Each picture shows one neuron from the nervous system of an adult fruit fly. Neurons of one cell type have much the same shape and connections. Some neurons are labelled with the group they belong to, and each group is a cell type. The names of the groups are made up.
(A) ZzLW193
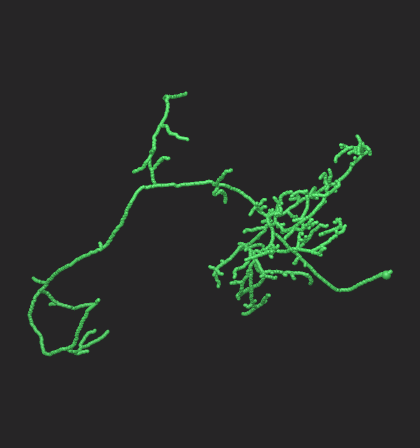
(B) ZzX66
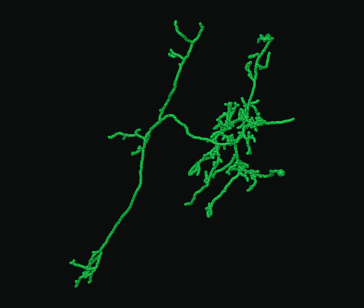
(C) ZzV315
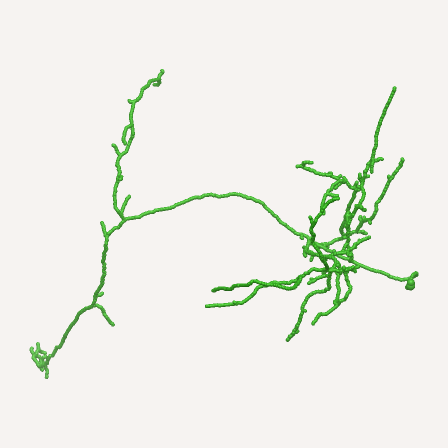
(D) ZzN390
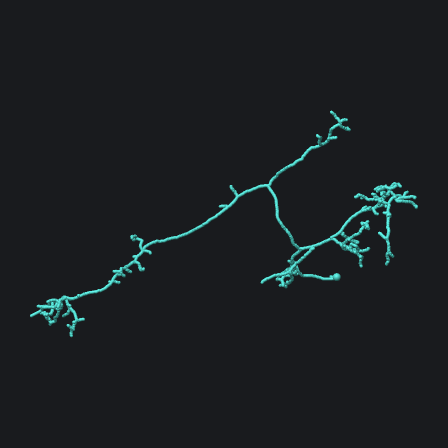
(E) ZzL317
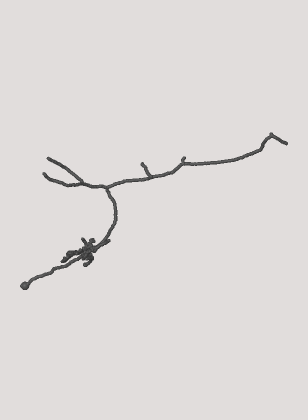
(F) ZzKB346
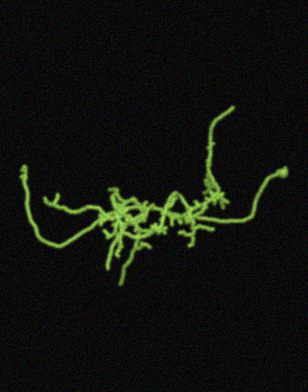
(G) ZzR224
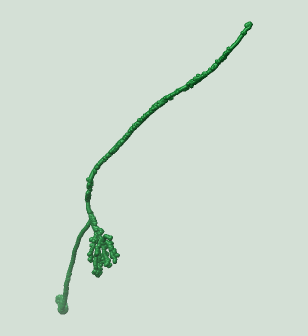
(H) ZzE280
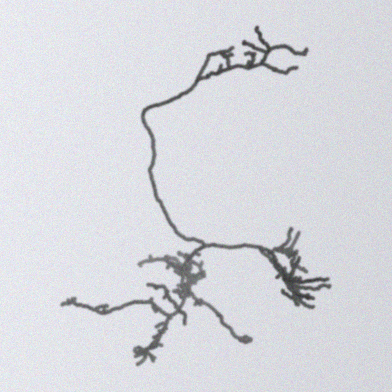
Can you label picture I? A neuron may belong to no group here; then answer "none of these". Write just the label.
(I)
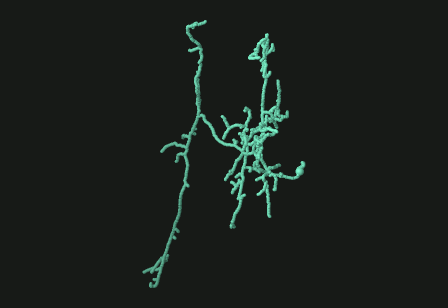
ZzX66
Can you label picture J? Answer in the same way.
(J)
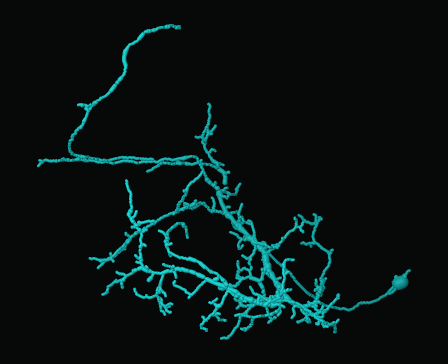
ZzKB346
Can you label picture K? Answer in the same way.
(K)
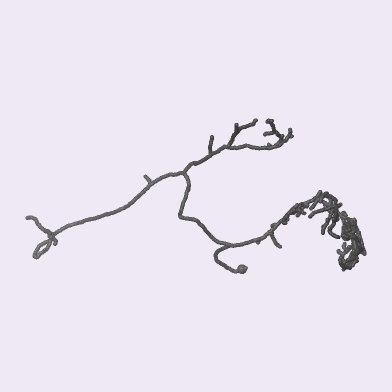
none of these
